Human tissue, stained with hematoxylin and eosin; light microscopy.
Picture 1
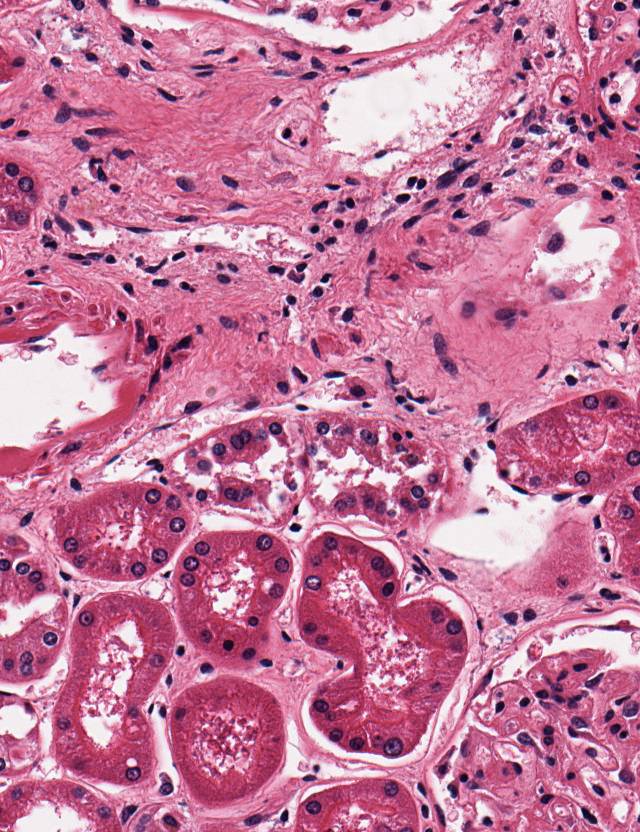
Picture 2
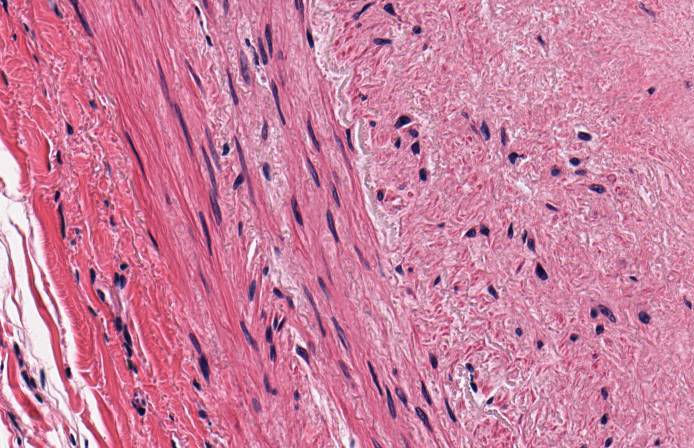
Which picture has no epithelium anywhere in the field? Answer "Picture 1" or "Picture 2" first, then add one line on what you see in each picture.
Picture 2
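What picture 1 shows: The tubules in the lower half are lined by cuboidal cells with abundant granular pink cytoplasm and round nuclei.
What picture 2 shows: No epithelial lining is present anywhere in the field.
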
